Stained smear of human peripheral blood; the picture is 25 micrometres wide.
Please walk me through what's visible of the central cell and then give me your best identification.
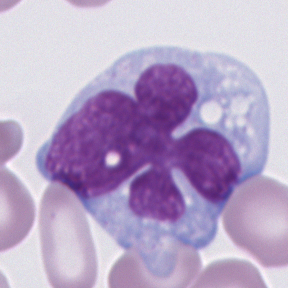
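First, the cytoplasm: several clear round vacuoles in its upper right part, and no coarse coloured granules. Next, a small round clear spot over the left lobe of the nucleus. Then the outline: irregular, with a blunt bulge at the bottom. This is a monocyte.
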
